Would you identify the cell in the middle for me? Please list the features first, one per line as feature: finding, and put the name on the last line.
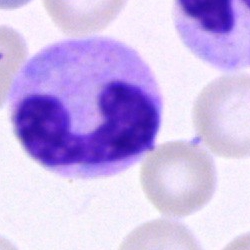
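Nucleus shape: curved like a horseshoe, opening upward
Nucleus position: in the lower half of the cell
Chromatin: dark purple, coarsely clumped
Granules: fine and faint lilac, in the cytoplasm
Name: band neutrophil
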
